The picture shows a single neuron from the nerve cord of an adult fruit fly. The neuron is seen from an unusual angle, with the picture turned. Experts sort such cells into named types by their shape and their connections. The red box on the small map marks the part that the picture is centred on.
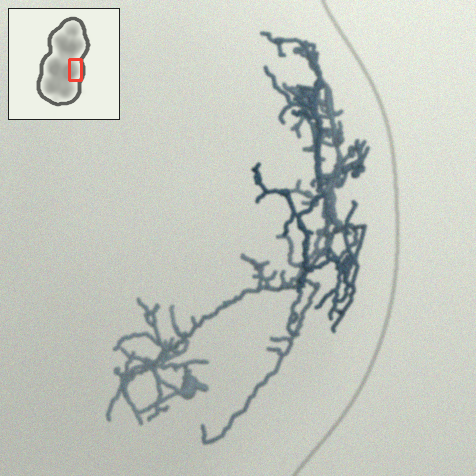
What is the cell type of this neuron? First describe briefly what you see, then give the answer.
The picture shows dozens of branch ends. In this view it is taller than it is wide. This is a nerve-cord intrinsic neuron. It is of cell type IN13A065.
